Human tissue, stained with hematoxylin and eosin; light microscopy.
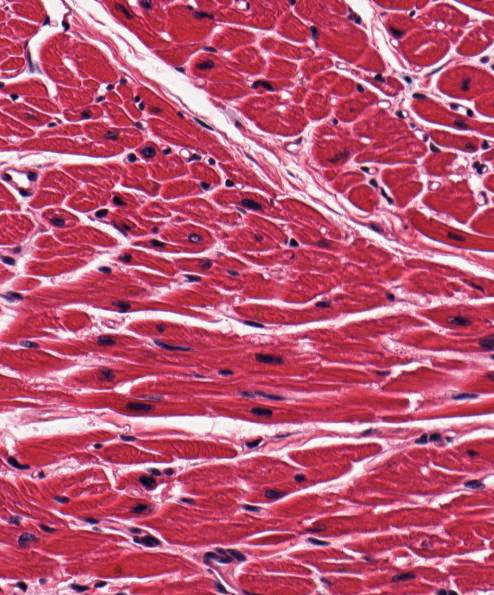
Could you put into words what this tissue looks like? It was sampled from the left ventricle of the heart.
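Fibres cut lengthwise in lower half, running roughly horizontally. Fibres branch and join neighbours. Cytoplasm deeply eosinophilic, bright pink-red. Small dark elongated nuclei in the narrow spaces between fibres.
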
